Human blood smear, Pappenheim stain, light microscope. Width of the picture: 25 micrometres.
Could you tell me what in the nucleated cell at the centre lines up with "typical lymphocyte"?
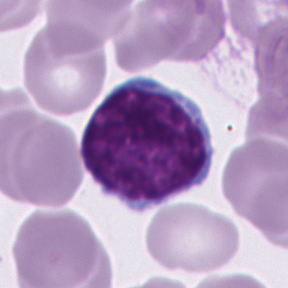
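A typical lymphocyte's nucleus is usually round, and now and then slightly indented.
This one is round in outline and about 10 micrometres across, so that fits.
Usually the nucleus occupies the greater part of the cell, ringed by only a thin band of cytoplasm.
Here it fills about 80% of the cell's area, and the rim of cytoplasm shows most along the right and lower edges.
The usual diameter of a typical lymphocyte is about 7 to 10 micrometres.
At about 12 micrometres across, this cell is larger, and that is what doesn't fit. Also seen: dense, dark purple, coarsely clumped chromatin, no visible granules in the cytoplasm, and a roughly round outline with a slightly uneven lower edge.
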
